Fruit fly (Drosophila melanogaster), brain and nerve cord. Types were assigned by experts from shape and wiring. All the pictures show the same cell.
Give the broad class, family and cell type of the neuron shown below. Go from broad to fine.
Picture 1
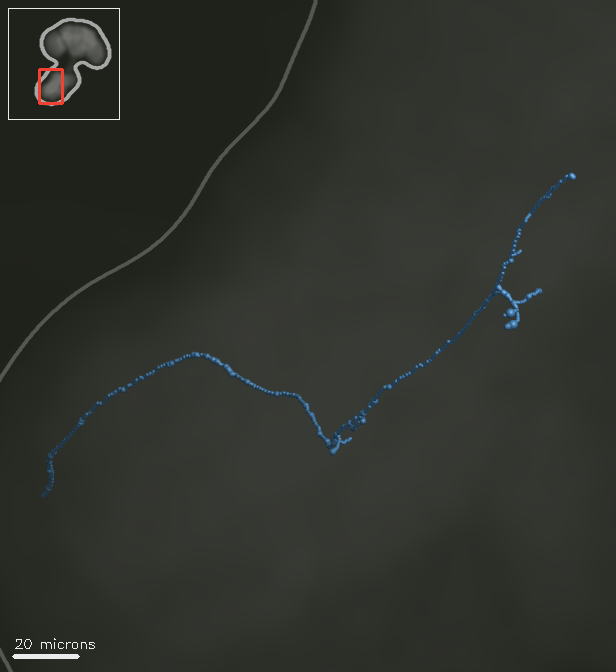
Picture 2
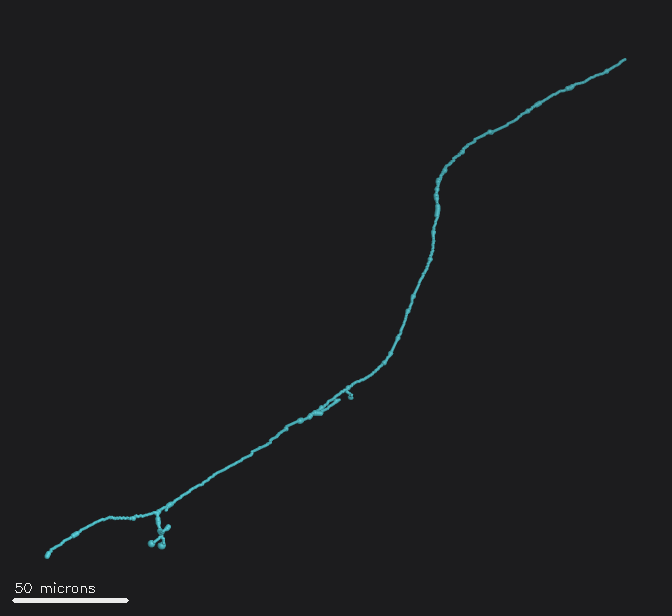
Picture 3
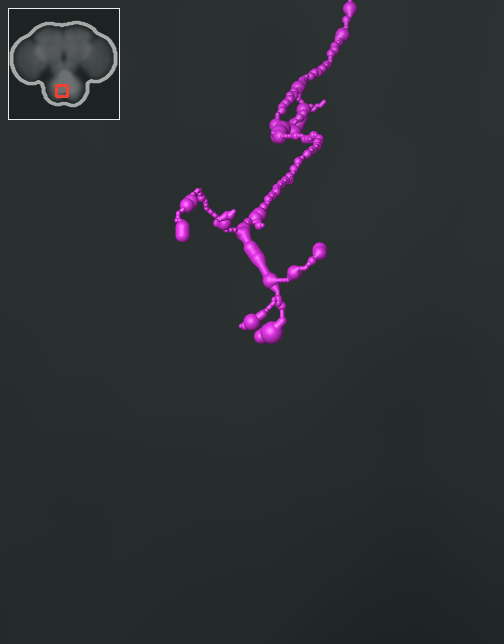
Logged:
sensory neuron entering the nerve cord; class mechanosensory proprioceptive; SNpp02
